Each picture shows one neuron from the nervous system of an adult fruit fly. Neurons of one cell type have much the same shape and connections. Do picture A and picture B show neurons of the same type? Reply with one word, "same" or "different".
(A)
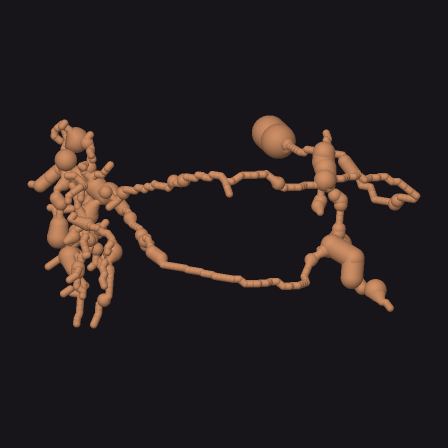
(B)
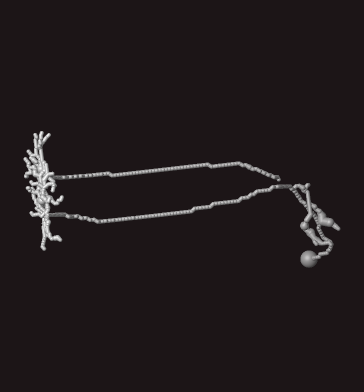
same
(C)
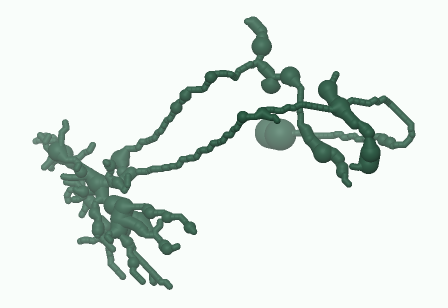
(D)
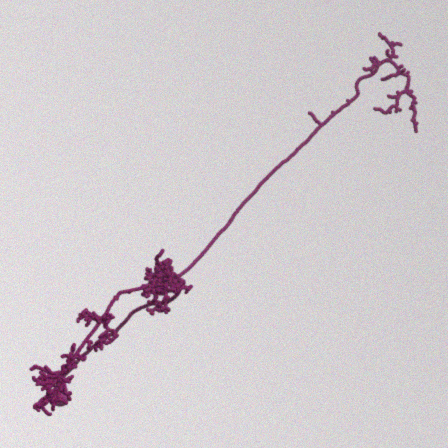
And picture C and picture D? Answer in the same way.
different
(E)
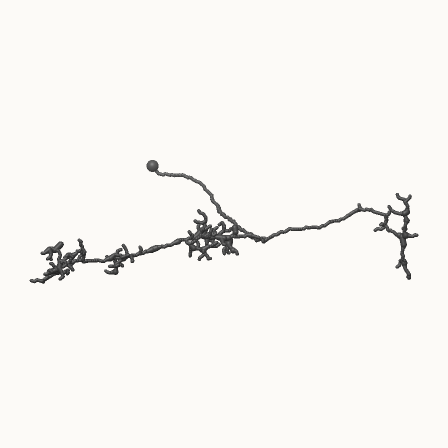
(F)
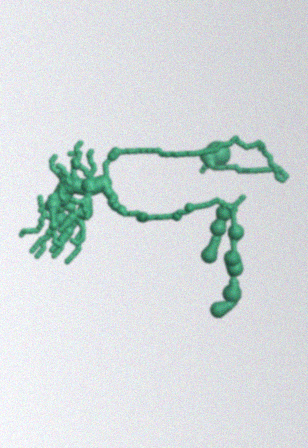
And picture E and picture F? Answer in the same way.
different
